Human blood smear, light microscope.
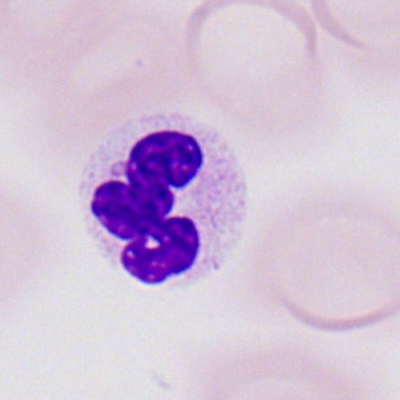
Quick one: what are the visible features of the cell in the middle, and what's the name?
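Start with the nucleus: there are no nucleoli in it. Around it lies a moderate rim of pale pinkish cytoplasm holding fine, faint lilac granules. Check for vacuoles too; you won't see any. This is a segmented neutrophil.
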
